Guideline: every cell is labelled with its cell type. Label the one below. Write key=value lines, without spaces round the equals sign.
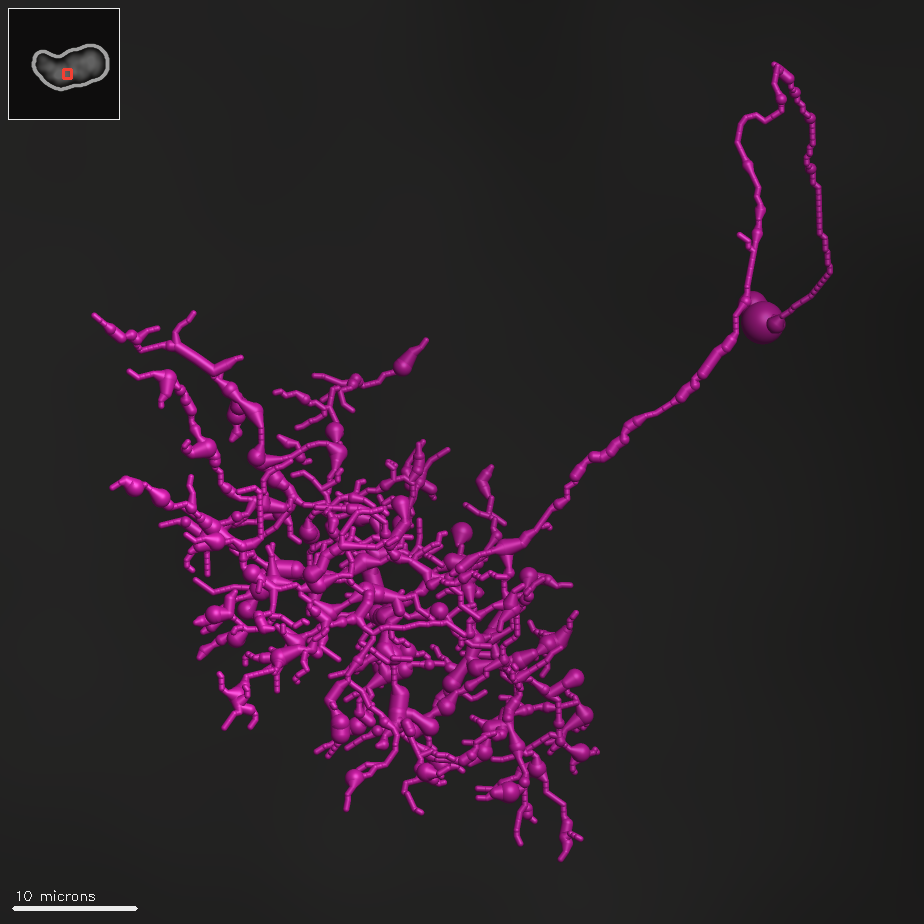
cell_type=Li25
